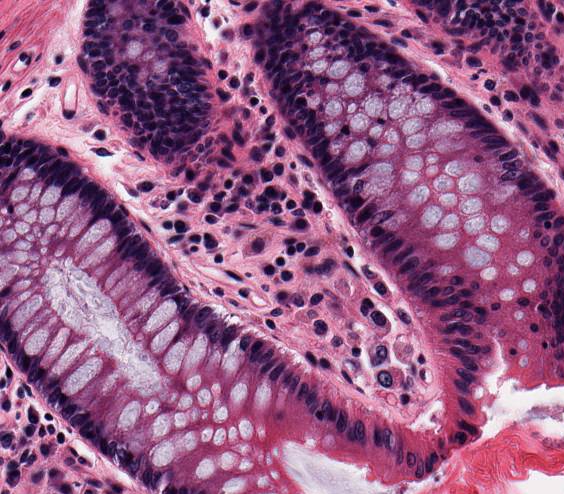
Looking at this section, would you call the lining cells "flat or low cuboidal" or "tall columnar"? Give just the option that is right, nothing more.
Tall columnar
